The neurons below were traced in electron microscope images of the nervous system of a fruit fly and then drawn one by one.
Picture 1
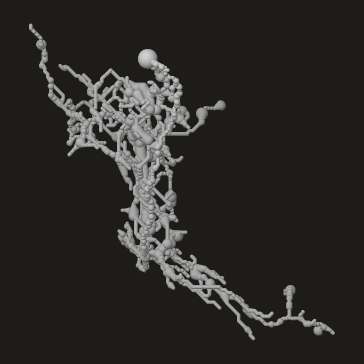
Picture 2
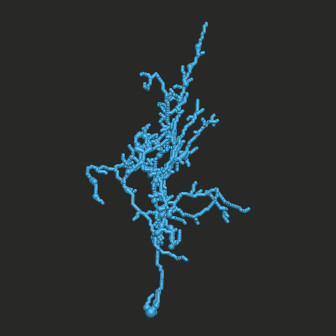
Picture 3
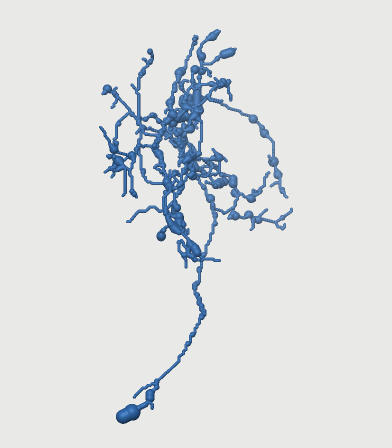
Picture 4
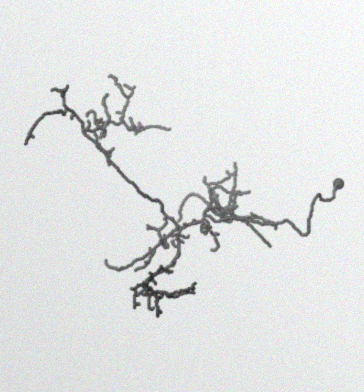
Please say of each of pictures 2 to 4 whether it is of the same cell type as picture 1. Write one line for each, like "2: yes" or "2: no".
2: yes
3: yes
4: no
